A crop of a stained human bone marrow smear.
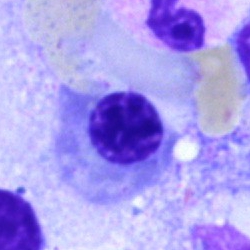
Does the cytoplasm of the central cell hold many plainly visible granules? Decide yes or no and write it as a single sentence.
No, visible granules are absent from the cytoplasm of this cell.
